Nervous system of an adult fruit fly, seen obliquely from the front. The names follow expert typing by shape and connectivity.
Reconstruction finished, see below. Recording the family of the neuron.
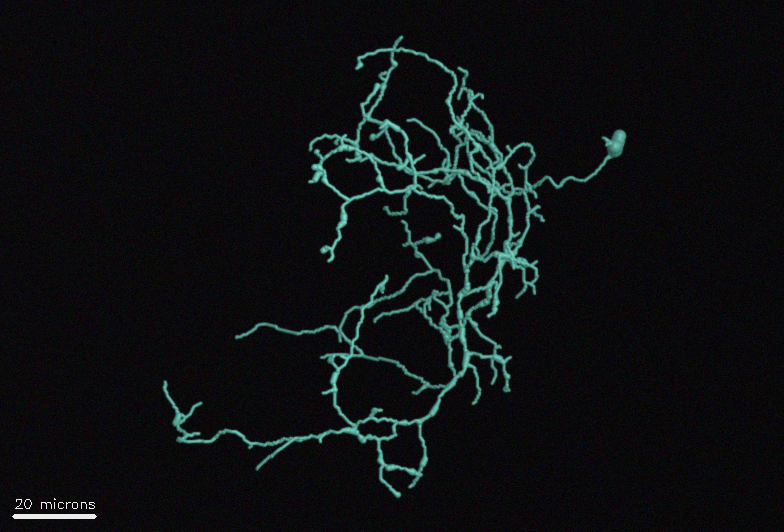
hemilineage 03A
